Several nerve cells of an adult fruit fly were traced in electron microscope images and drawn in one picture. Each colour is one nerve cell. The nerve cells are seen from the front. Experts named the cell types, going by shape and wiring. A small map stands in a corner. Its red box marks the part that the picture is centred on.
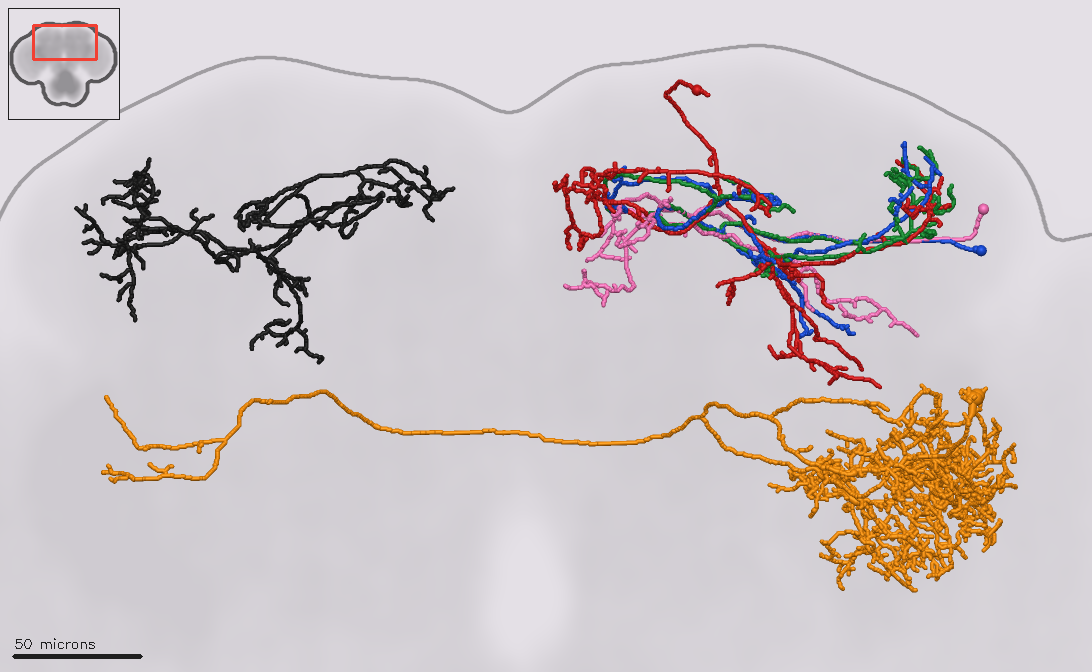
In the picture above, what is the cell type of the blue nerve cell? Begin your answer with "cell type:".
cell type: SLP246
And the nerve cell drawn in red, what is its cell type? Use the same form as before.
cell type: SMP357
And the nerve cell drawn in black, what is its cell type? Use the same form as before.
cell type: SLP356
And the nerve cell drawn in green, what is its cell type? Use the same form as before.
cell type: SLP245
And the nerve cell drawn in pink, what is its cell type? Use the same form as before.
cell type: SMP270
